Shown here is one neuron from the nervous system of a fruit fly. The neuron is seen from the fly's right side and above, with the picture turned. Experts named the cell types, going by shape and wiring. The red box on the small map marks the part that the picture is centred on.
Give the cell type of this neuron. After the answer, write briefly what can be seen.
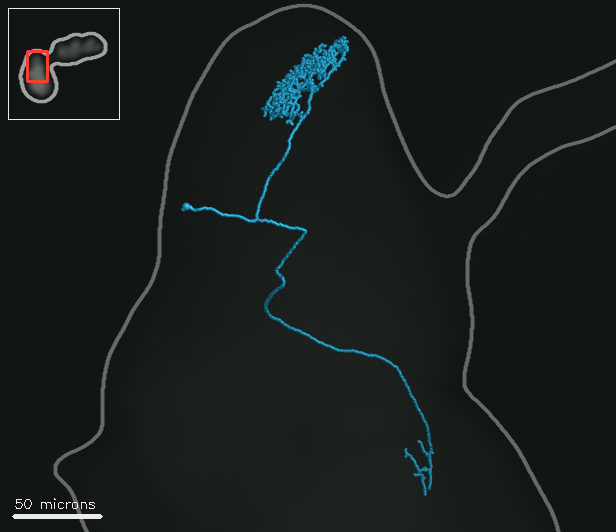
The cell type is MeVP6. This is a visual projection neuron. From top to bottom in the picture it spans about 250 microns. As drawn here it is taller than it is wide.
